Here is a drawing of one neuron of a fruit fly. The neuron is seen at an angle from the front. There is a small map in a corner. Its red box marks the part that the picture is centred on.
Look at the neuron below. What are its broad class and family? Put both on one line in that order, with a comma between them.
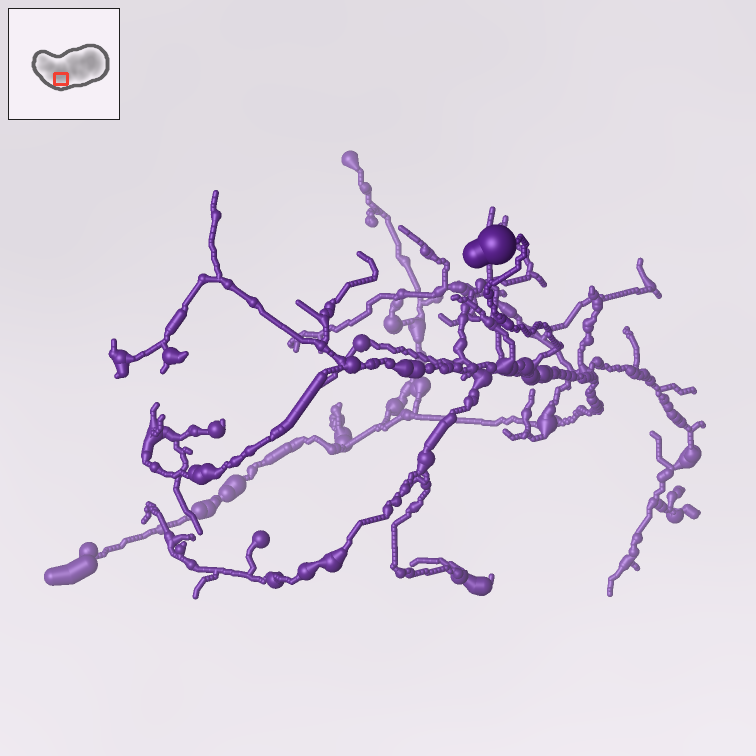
nerve-cord intrinsic neuron, hemilineage 09A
